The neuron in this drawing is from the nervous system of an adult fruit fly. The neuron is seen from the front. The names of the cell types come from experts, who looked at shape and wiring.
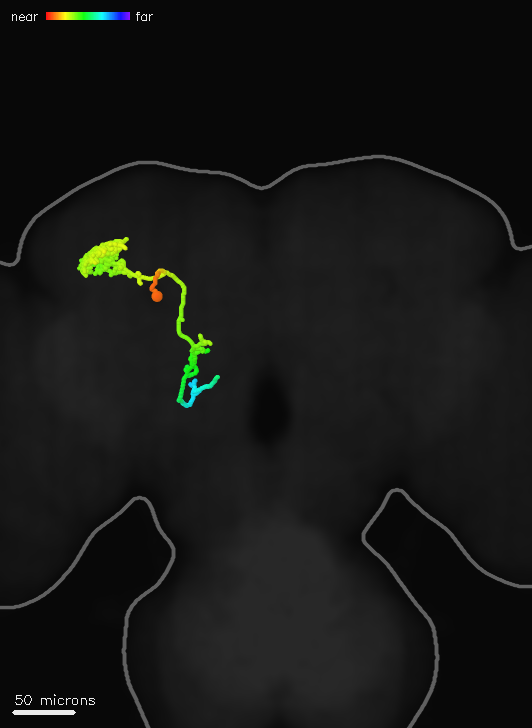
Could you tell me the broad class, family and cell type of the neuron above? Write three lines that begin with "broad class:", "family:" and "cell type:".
broad class: central-brain intrinsic neuron
family: hemilineage CREa2_ventral
cell type: AOTU016_b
